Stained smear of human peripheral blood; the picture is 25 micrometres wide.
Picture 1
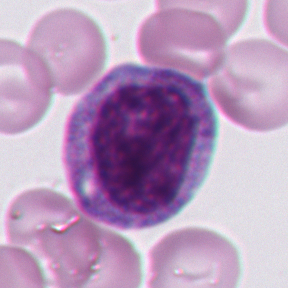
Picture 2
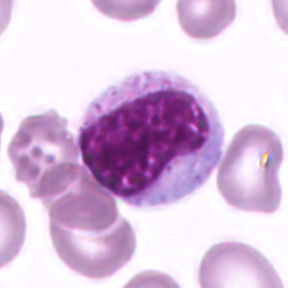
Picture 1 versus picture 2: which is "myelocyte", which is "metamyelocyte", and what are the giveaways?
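So, picture 1 is the myelocyte and picture 2 the metamyelocyte. What sets them apart for me is the nucleus in picture 2: bean-shaped, with a shallow indent on its lower right side.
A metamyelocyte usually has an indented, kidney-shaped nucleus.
That nucleus sits toward the left and reaches the cell's left edge; it measures about 11 by 9 micrometres and fills about 60% of the area of a cell about 12 micrometres across. Fine purplish granules are scattered through its cytoplasm. Turning to picture 1, the cell is round with a smooth edge, and its cytoplasm is bluish-purple, with one small clear spot at the lower left. The chromatin doesn't separate them: in both cells it is dark purple and coarsely clumped.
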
